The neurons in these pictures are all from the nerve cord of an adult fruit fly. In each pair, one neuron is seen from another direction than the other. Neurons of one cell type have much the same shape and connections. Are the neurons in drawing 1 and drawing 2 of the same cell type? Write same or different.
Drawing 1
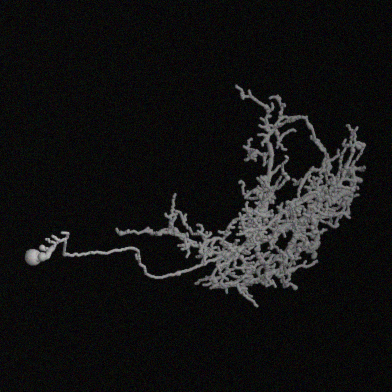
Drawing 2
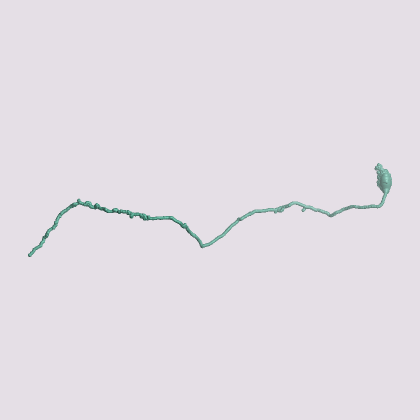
different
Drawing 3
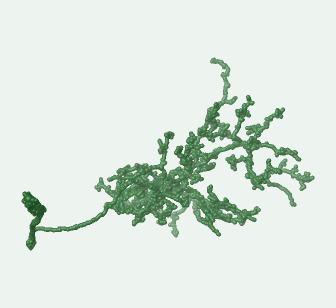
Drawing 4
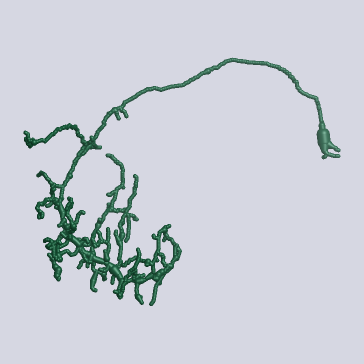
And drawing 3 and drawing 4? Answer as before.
different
